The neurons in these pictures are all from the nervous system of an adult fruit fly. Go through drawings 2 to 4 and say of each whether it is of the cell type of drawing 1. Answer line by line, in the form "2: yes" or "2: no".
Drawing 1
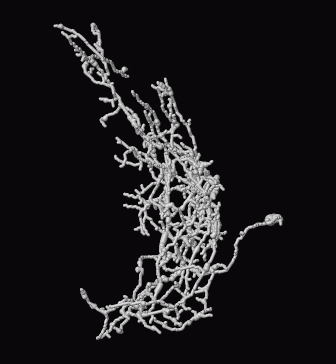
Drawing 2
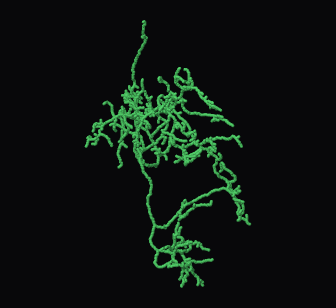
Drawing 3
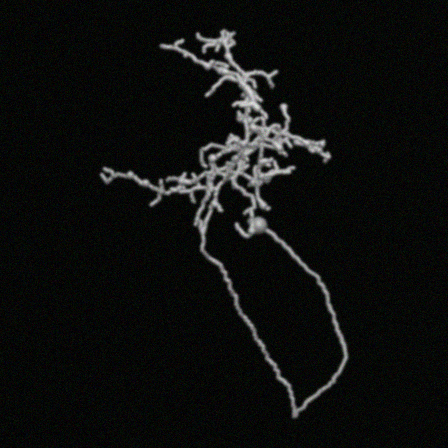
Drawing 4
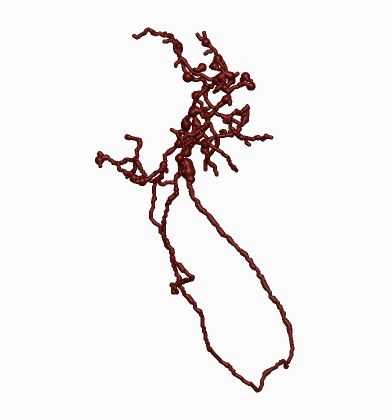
2: yes
3: no
4: no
